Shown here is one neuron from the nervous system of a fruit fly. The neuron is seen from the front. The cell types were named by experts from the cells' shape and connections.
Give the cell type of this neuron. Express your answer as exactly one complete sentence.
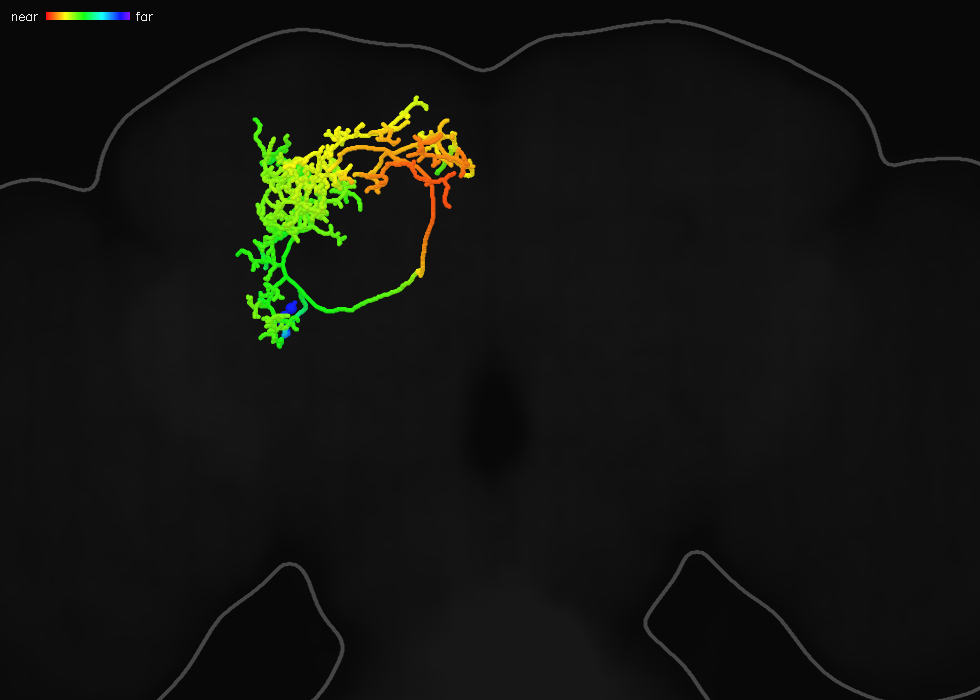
This neuron is a member of the SMP556 cell type.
